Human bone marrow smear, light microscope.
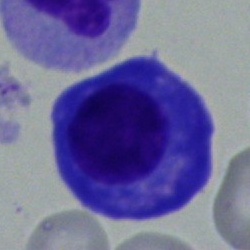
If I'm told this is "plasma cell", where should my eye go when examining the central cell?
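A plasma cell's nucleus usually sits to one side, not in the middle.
That fits: the nucleus lies slightly toward the upper left, leaving a wider band of cytoplasm at the lower right.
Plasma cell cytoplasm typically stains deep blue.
So does this one's.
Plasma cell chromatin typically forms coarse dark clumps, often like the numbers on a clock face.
Here it is dense and dark purple throughout the nucleus. A small pointed projection also sticks out from the top edge.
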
